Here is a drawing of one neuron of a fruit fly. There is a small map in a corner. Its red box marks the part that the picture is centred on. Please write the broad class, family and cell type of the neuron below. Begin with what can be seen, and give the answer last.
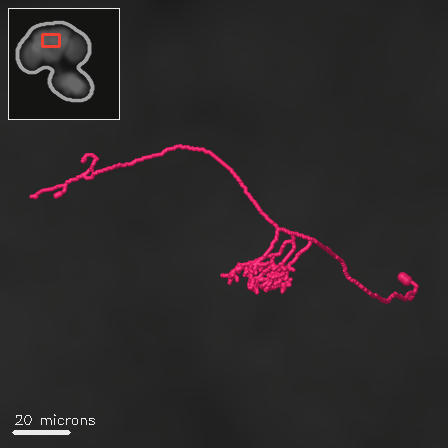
The cell body can be seen on the right of the picture. From left to right in the picture it spans about 140 microns. This is a central-brain intrinsic neuron. Its family is called class CX. Its cell type is FC1A.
